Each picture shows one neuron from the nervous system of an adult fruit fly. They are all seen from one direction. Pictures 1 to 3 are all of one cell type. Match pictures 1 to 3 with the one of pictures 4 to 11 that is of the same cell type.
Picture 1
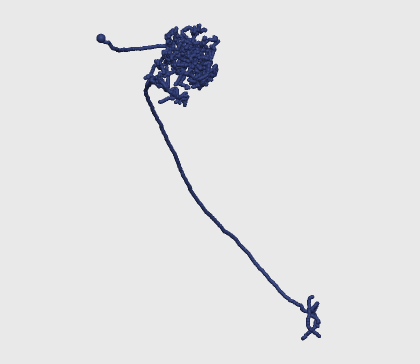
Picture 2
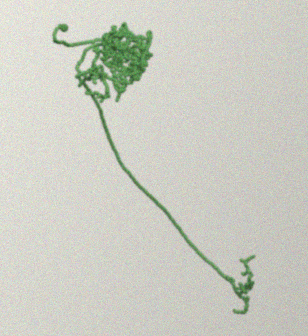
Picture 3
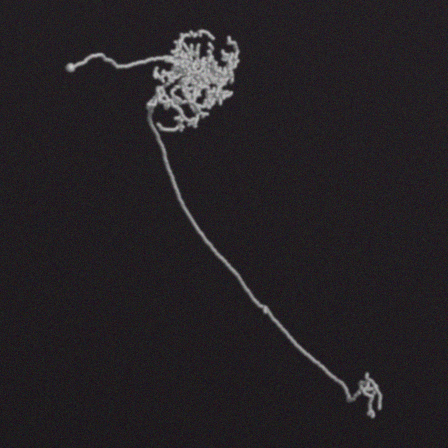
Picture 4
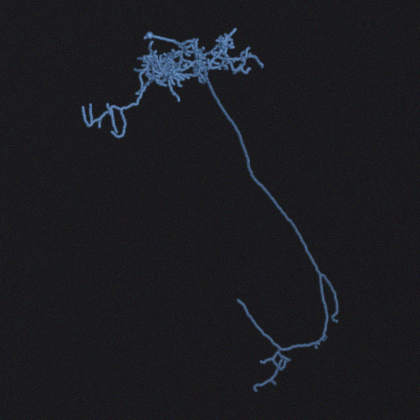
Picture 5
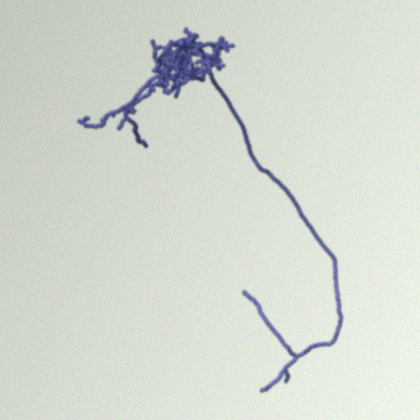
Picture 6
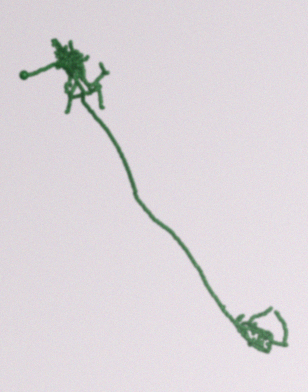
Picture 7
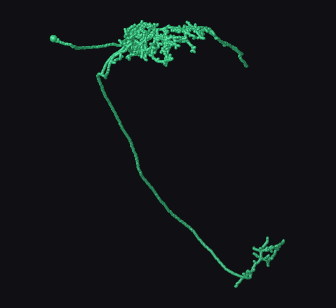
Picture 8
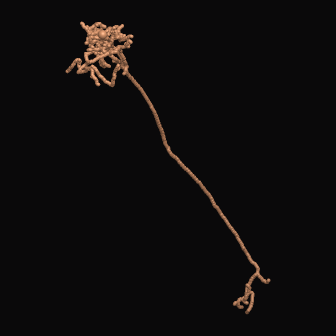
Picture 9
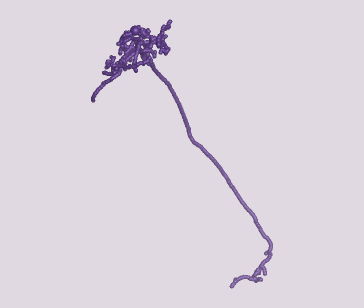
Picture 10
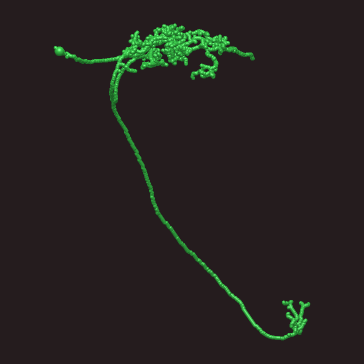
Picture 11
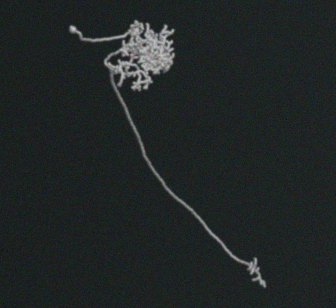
11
